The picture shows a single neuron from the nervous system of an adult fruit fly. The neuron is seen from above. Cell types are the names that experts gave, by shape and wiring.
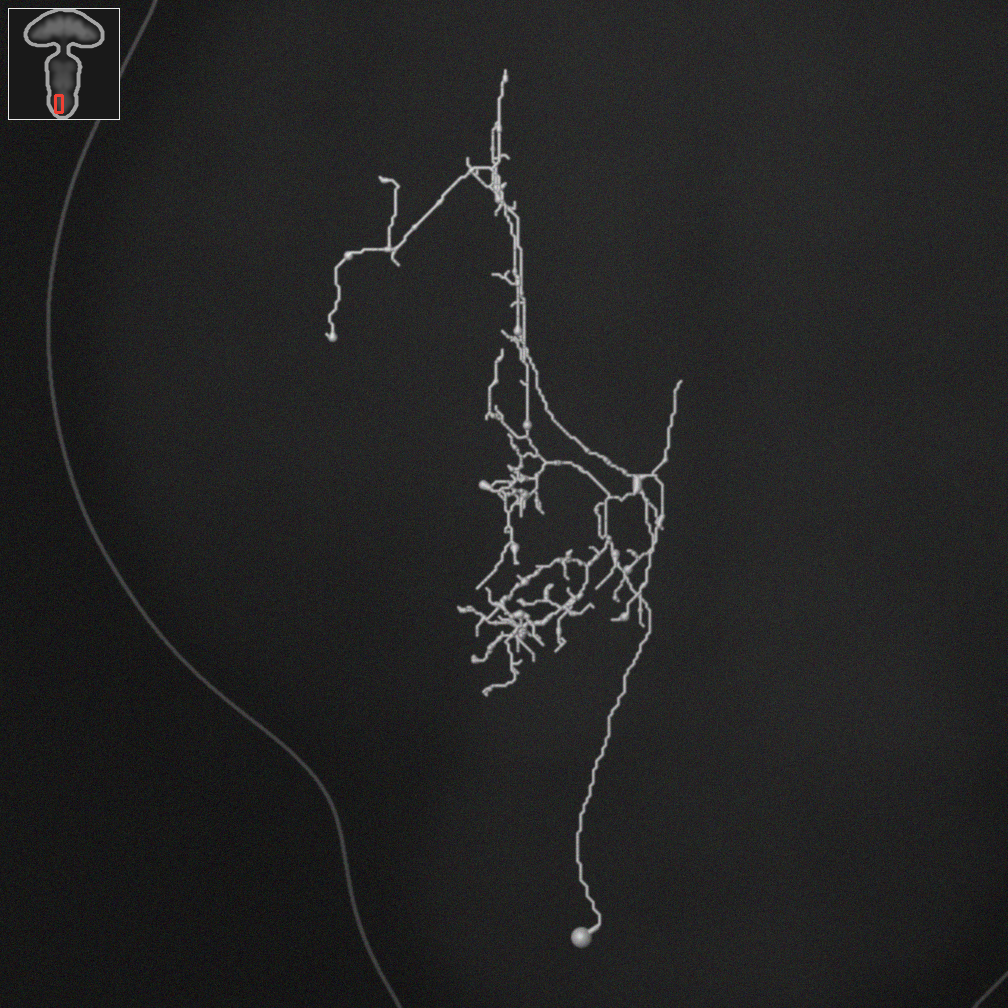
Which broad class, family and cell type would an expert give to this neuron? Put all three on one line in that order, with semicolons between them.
nerve-cord intrinsic neuron; hemilineage 01B; IN01B084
